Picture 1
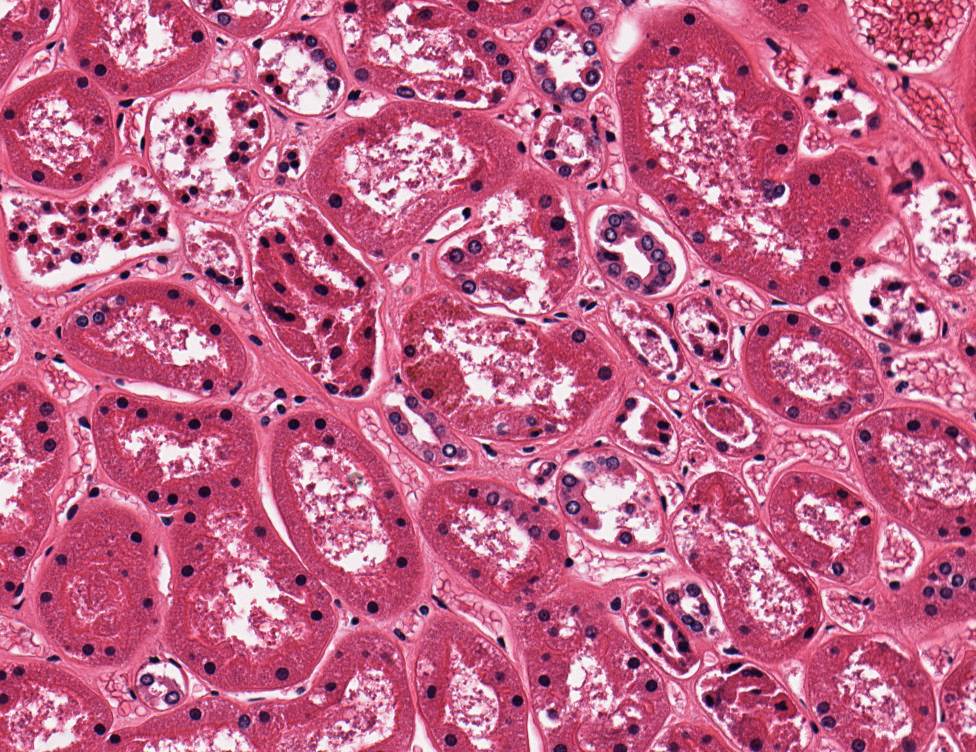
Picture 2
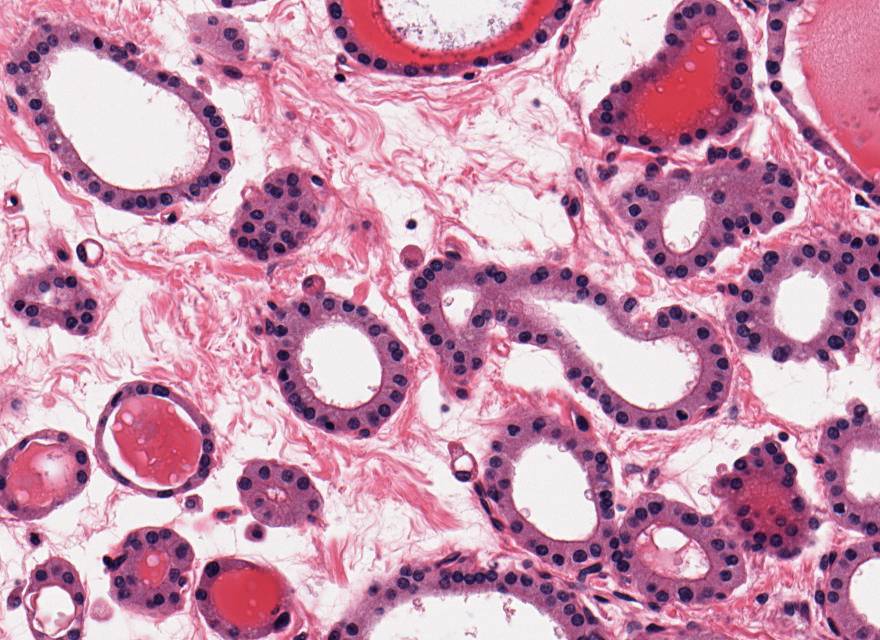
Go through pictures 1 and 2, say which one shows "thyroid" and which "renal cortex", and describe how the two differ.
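Identity first: picture 1 is renal cortex, and picture 2 is thyroid. Arrangement: picture 1 is filled with closely packed tubules cut mostly in cross and oblique section, whereas picture 2 has many separate round to oval glands scattered through stroma. Lining in picture 1: the larger tubules have cells with abundant, deeply eosinophilic, granular cytoplasm and single round dark nuclei set toward the basal side, and the smaller tubules have cuboidal cells with paler cytoplasm and more closely spaced nuclei. Lining in picture 2: each gland has a single layer of cuboidal epithelial cells whose nuclei are round, dark and fairly uniform in size. One further point is a small solid epithelial cluster without a visible lumen, upper left of centre in picture 2.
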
